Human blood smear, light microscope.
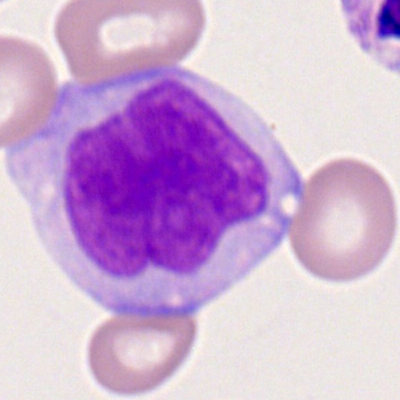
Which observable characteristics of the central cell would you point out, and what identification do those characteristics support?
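The nucleus lies roughly centrally and fills most of the cell. Its chromatin is fine and fairly evenly stippled, with no dense dark clumps. A moderate rim of pale greyish-blue cytoplasm, free of coarse granules, surrounds it on all sides. This is a monocyte.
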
